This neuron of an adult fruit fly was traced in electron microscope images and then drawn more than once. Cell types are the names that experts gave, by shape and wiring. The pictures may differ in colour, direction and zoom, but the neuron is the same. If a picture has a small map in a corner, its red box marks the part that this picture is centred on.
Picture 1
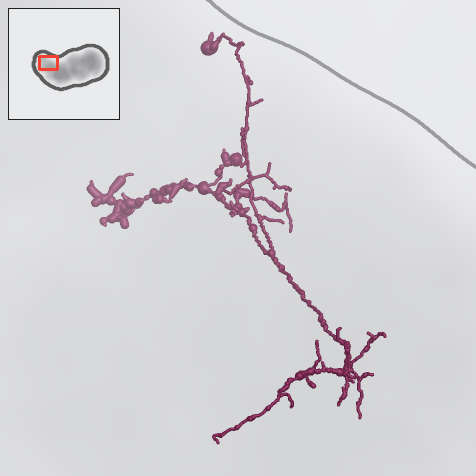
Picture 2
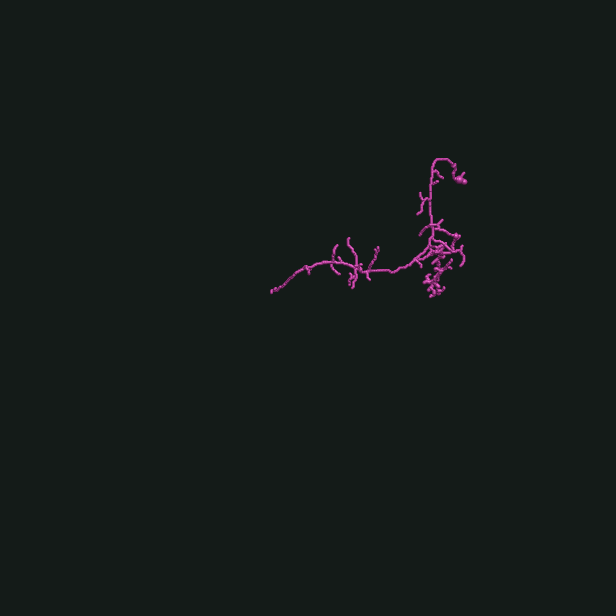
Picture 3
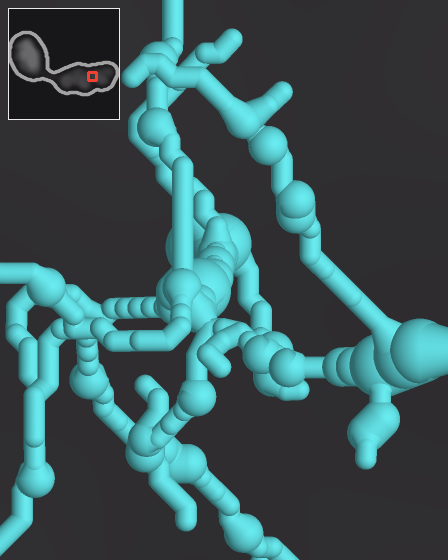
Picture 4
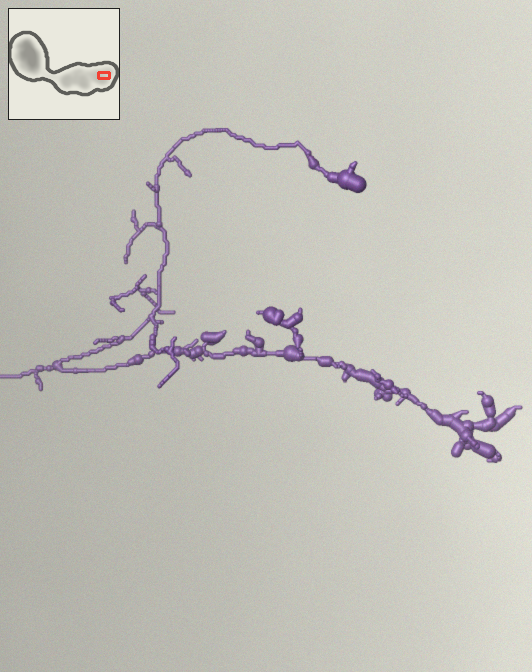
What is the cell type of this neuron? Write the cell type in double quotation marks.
"IN19A106"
